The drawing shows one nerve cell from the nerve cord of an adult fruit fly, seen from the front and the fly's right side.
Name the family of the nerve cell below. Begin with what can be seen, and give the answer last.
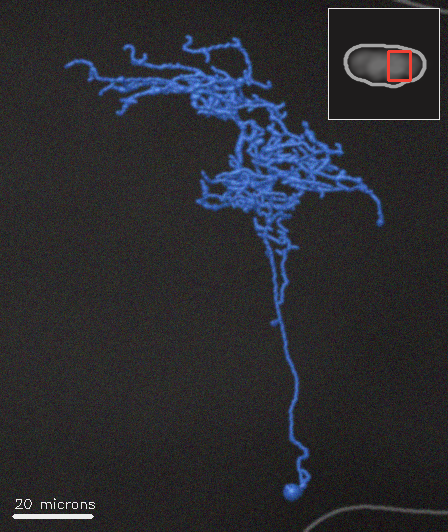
By the scale bar it is about 120 microns tall in this view. The picture shows dozens of branch ends. This is a nerve-cord intrinsic neuron. The family is hemilineage 16B.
